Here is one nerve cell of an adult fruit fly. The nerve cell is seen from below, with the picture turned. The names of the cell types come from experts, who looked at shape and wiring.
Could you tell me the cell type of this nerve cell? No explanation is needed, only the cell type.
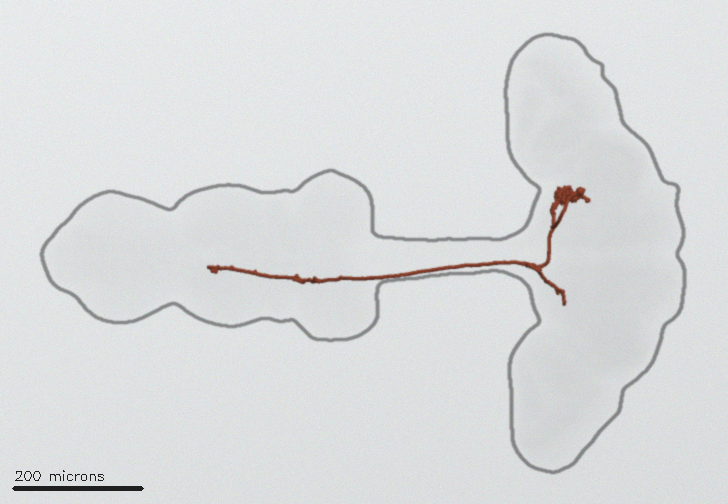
DNge094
